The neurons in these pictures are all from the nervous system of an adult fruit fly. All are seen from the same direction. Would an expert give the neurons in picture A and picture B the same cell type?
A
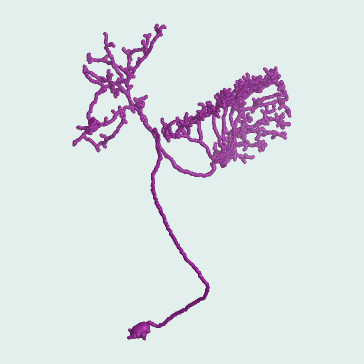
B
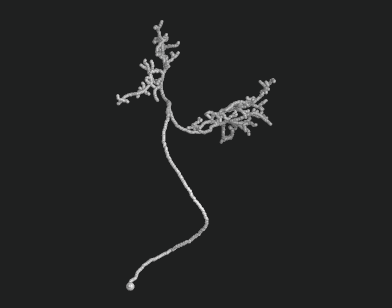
no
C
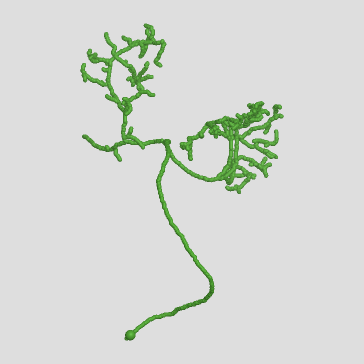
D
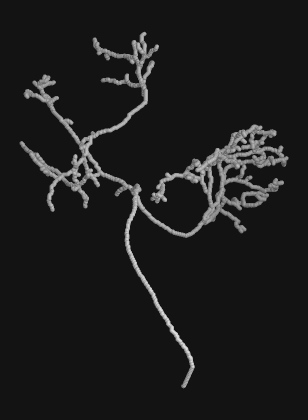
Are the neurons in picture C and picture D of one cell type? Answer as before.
yes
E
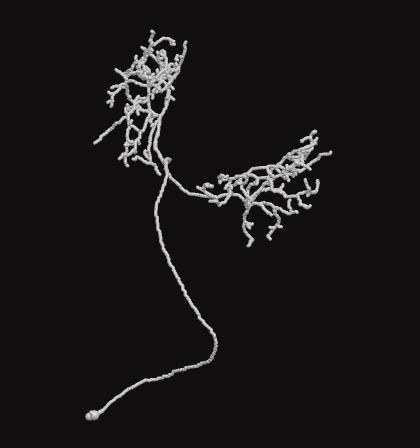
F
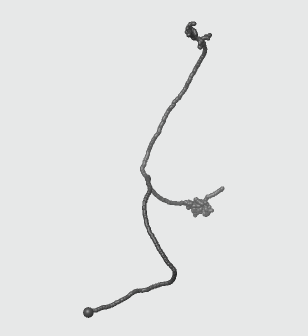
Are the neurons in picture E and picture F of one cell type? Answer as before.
no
